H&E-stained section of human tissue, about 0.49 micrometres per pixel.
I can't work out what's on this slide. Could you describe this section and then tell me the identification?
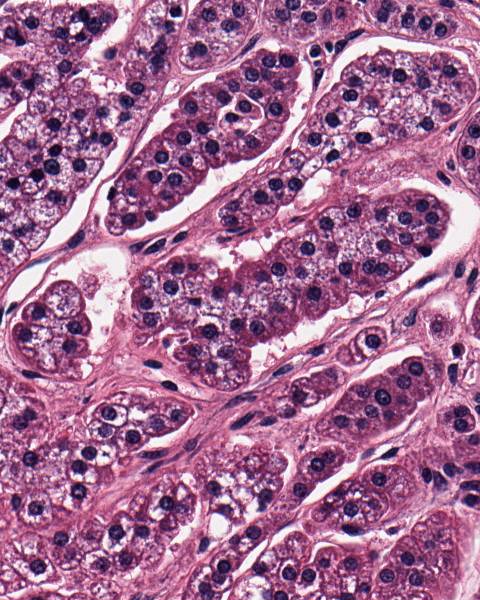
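Cells fill the nests throughout, with no central lumen. Each cell has a single round, centrally placed dark nucleus, fairly uniform in size. Many cells have pale, finely vacuolated, foamy cytoplasm; others are more solidly pink. Thin bands of pink fibrous stroma, carrying flattened, spindle-shaped dark nuclei, separate the nests. The section is adrenal gland.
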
